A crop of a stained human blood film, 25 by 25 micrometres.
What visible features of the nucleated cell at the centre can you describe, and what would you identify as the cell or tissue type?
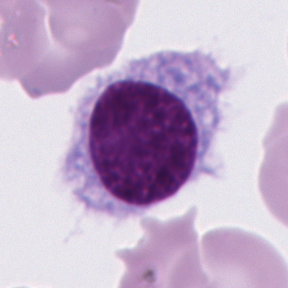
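The outline seems ragged and irregular, not smooth. The nucleus is round to slightly oval, its border smooth and unindented. Chromatin is dark purple and finely clumped, with no coarse blocks. I see no distinct coloured granules in the cytoplasm. This is a hairy cell.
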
